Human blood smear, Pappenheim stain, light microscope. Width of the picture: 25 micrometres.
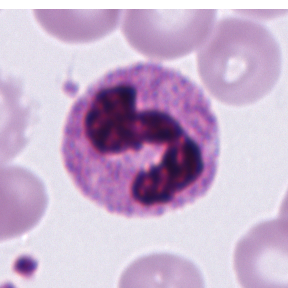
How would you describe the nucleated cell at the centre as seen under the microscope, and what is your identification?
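Begin with the outline, which is round with a smooth edge, and the whole cell is about 14 micrometres across. The nucleus fills about 40% of the cell's area, and its chromatin is dark purple and coarsely clumped. Fine pink-violet granules fill the cytoplasm evenly, and the cytoplasm itself is pale pinkish-lilac, not blue. What you have here is a segmented neutrophil.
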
